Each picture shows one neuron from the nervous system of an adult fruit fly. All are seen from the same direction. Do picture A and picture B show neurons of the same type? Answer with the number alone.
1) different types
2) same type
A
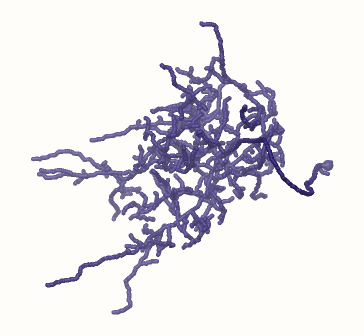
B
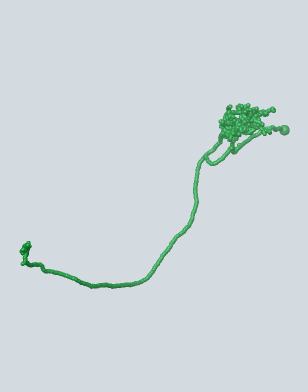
1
